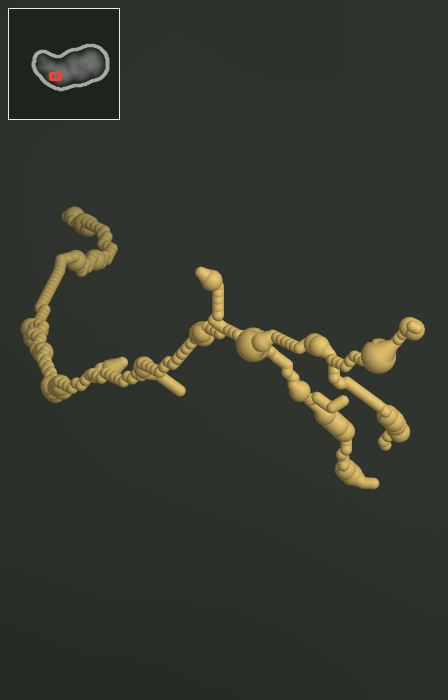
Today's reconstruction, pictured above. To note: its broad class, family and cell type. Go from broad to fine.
sensory neuron entering the nerve cord; class gustatory; LgLG2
